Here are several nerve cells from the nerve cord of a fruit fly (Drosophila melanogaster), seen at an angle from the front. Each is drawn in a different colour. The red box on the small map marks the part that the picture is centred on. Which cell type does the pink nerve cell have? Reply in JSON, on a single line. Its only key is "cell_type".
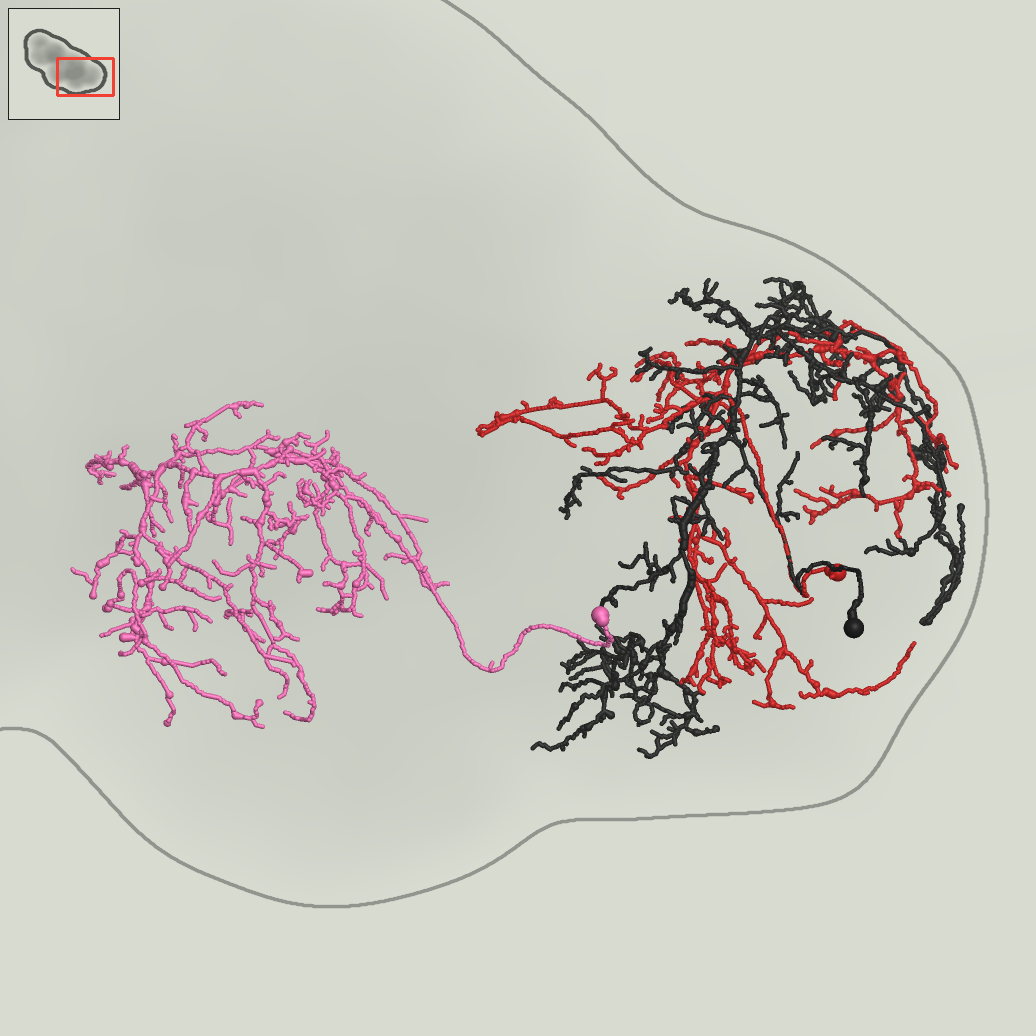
{"cell_type": "IN08A026"}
